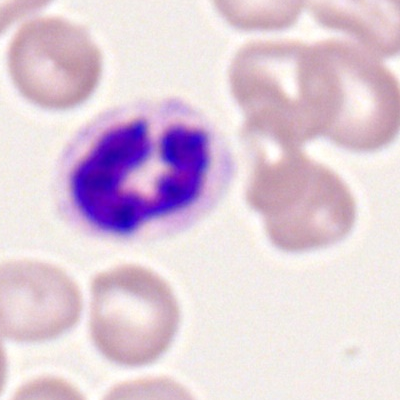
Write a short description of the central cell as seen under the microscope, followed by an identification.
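First, the nucleus: it curves into a horseshoe-like shape around a pale central gap. Its chromatin is dark purple and coarsely clumped, and no nucleoli are visible. Next, the cytoplasm: it shows no large coarse granules. The central cell is a segmented neutrophil.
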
